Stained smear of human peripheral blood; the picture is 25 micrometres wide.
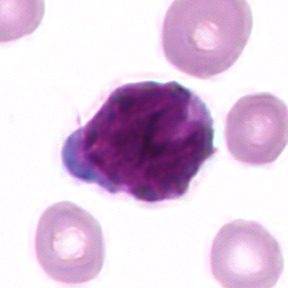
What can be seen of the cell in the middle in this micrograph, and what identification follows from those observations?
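First, the outline is irregular and angular, not round. Most of the cell is filled by dark purple-magenta material, with a darker cleft running roughly vertically through its middle. A small patch of pale blue cytoplasm shows at the left edge. This is an atypical promyelocyte.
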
